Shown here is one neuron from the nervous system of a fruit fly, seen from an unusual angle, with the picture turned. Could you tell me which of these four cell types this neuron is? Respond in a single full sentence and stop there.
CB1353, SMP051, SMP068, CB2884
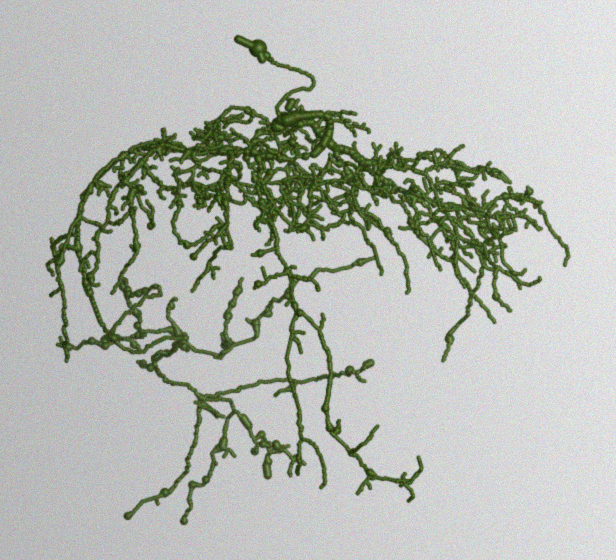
This neuron carries the cell type designation SMP051.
